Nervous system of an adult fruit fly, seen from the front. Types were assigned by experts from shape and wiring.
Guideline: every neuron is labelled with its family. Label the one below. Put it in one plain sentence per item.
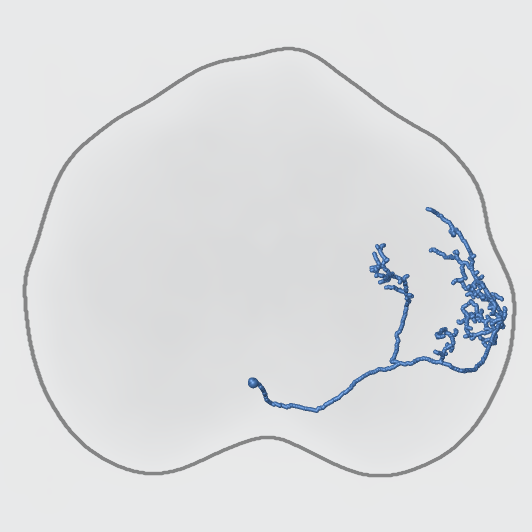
The family is hemilineage 13B.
